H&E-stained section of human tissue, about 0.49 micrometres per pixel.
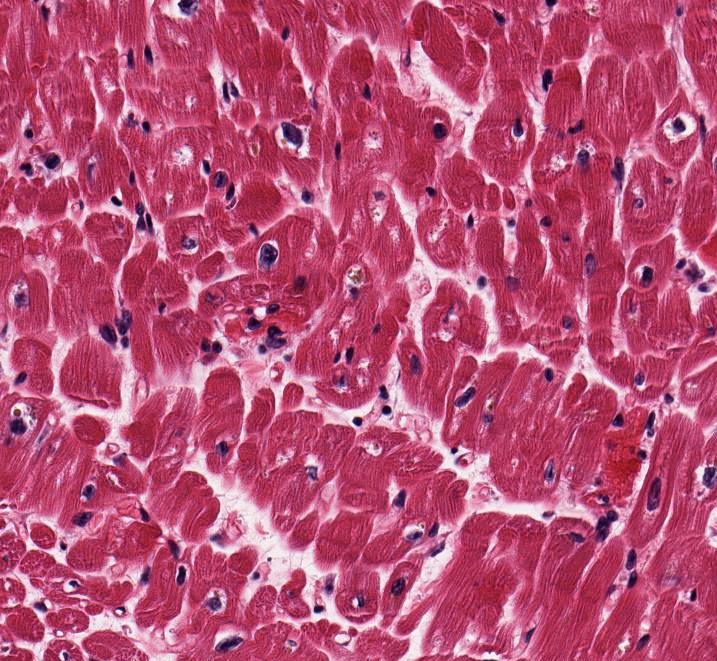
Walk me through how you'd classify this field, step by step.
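Myocardium, then. The fibres branch and join their neighbours, so they make a network rather than separate straight strands.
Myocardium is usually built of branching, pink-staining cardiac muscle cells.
The fibre cytoplasm stains a deep pink-red.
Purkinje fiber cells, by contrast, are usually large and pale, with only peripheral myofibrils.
No fat cells anywhere, either.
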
